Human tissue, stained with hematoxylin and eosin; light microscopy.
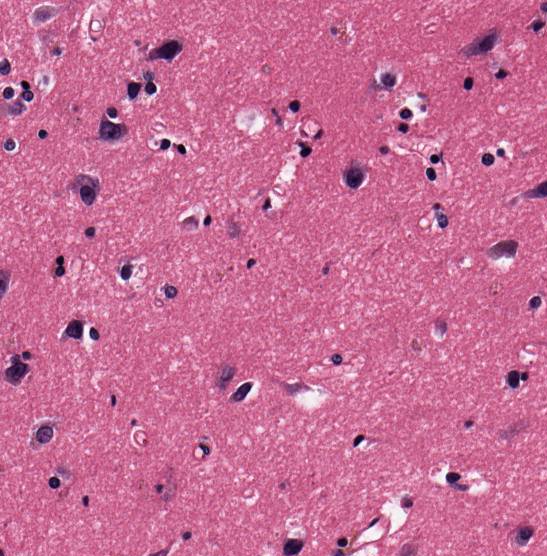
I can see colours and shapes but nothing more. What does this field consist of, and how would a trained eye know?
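This field is chiefly cerebral cortex: finely granular pink matrix, cells scattered singly and fairly evenly, no glands or epithelium. Larger angular cells with purple-staining cytoplasm, resembling neurons, lie across it, several towards the left edge.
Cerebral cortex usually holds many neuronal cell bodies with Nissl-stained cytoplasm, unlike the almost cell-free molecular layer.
Small round dark nuclei with little or no visible cytoplasm outnumber them.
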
